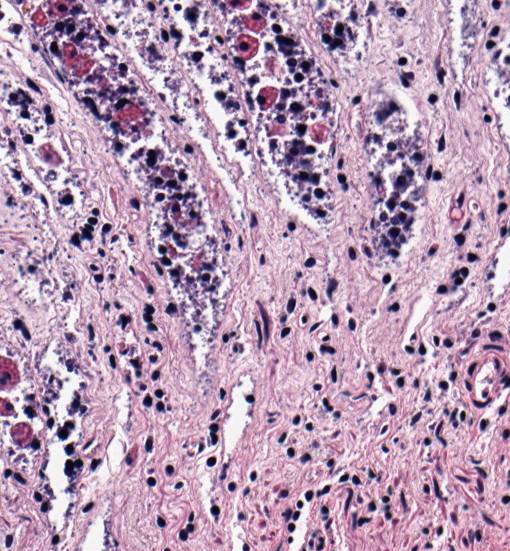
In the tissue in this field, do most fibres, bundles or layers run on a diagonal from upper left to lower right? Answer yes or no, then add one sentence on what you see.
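Yes. The stromal fibres and the cell clusters run obliquely from the upper left toward the lower right.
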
